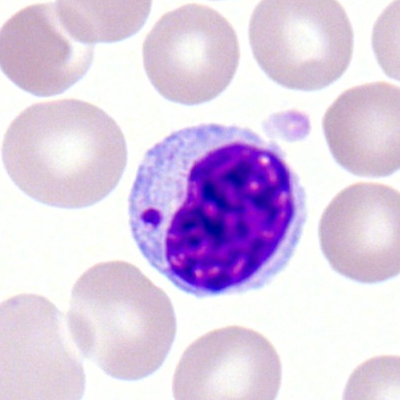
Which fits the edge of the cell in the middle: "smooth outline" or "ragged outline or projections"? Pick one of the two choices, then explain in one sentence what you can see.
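Smooth outline. The cell has a round, smooth outline.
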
